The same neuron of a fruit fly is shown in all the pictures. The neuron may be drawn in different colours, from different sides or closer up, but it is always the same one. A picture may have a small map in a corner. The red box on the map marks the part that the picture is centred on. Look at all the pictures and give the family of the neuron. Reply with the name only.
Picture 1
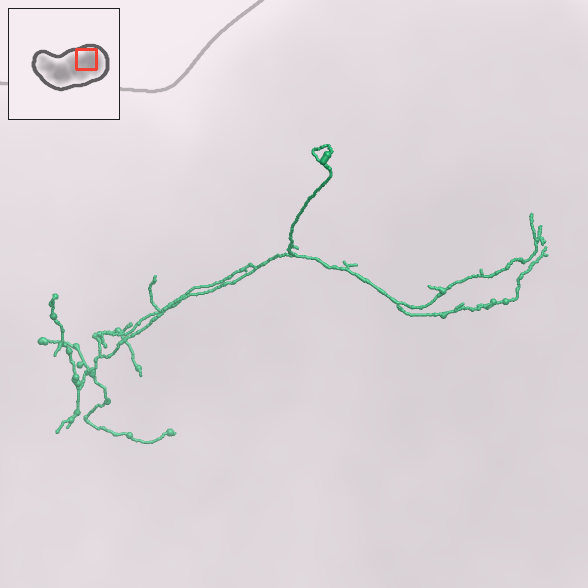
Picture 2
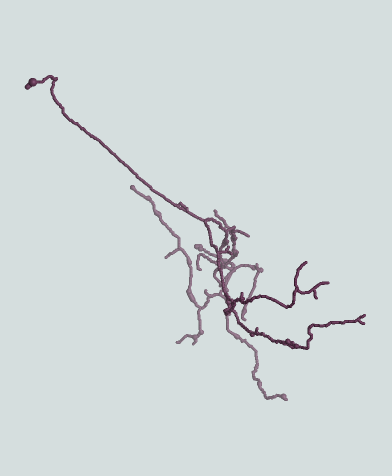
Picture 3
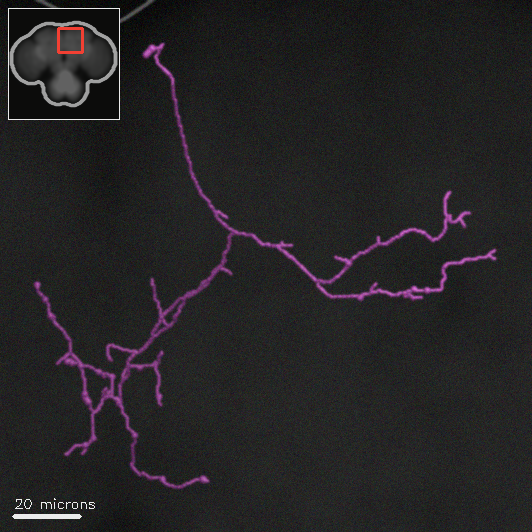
hemilineage SMPad2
